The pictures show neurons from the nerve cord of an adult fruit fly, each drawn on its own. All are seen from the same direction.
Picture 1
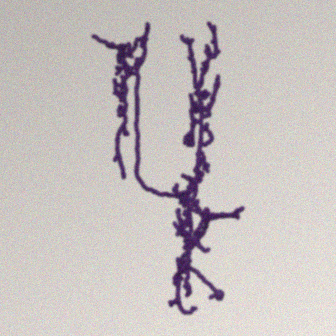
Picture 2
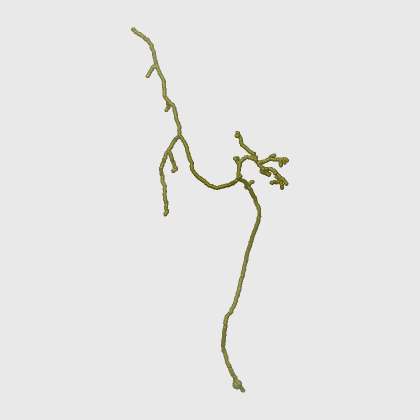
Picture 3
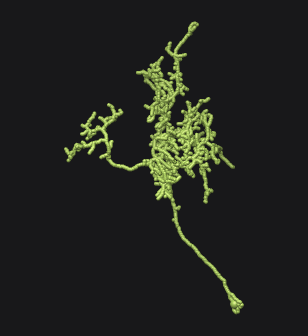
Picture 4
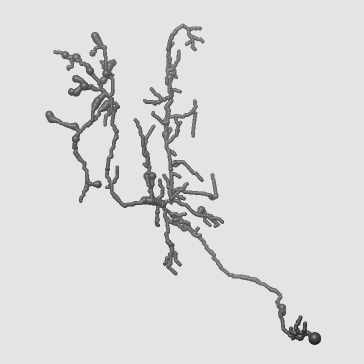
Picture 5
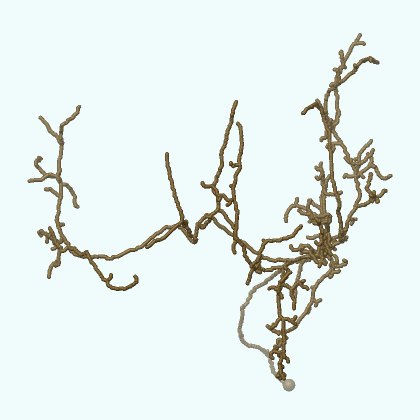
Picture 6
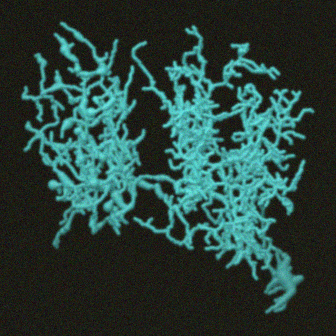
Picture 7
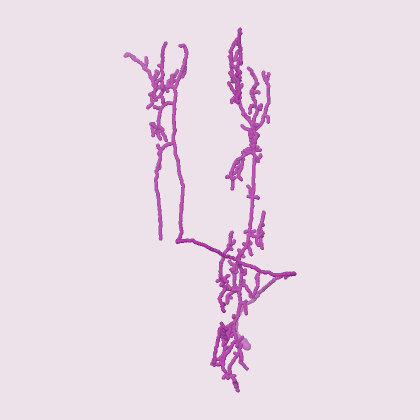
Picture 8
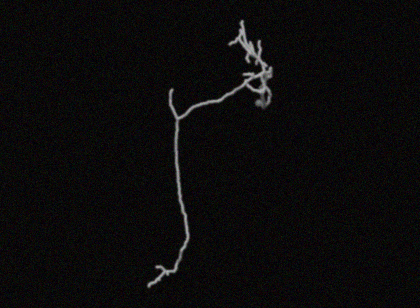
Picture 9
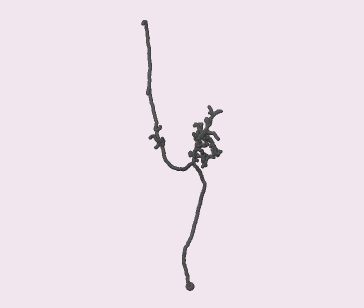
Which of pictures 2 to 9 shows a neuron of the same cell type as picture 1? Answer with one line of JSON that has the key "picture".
{"picture": 7}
